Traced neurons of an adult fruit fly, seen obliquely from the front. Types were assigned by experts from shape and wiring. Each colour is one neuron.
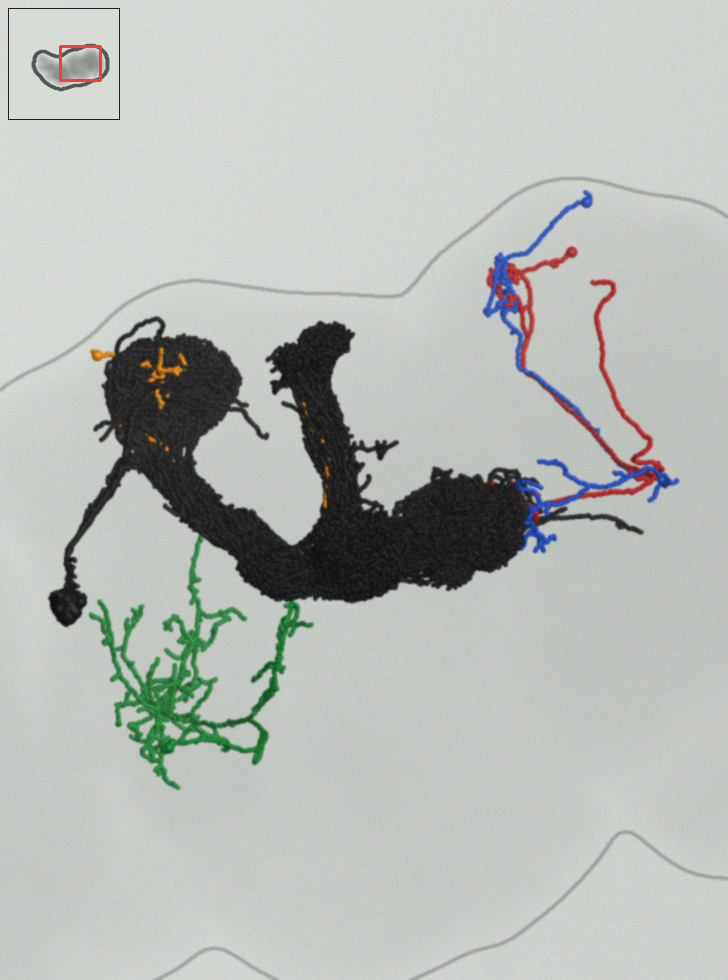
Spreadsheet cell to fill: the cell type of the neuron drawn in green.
WED020_a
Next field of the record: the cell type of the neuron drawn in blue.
KCg-m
